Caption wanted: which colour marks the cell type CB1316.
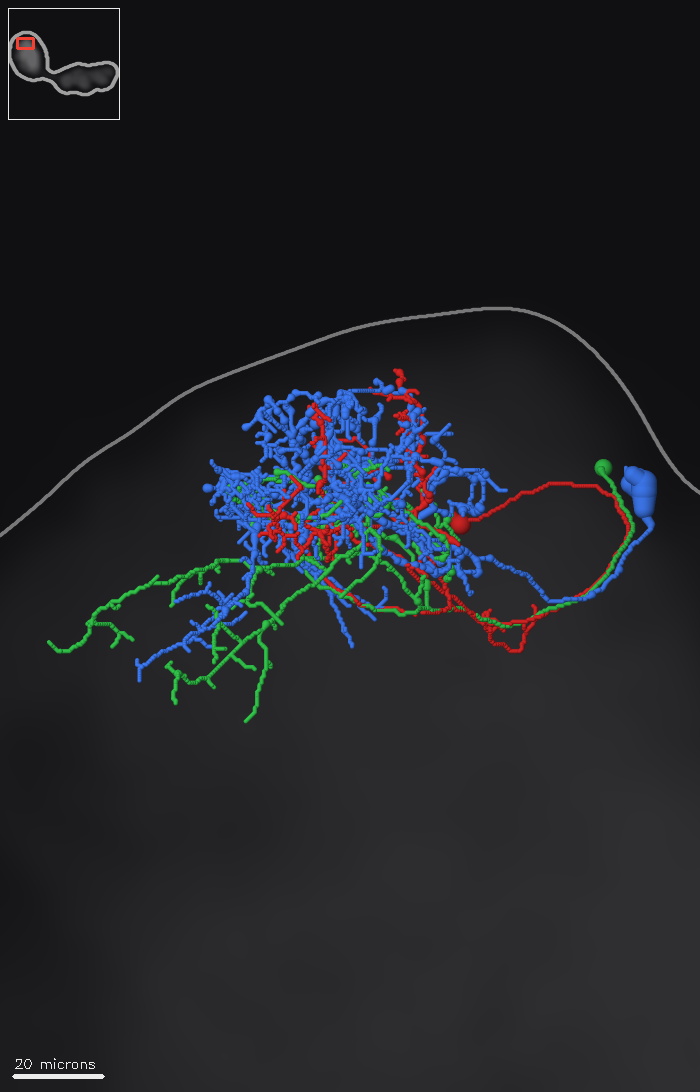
green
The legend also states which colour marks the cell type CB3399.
red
